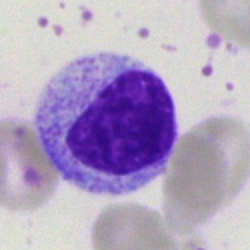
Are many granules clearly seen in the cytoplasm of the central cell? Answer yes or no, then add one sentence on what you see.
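Yes. The cytoplasm holds many fine purple granules.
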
